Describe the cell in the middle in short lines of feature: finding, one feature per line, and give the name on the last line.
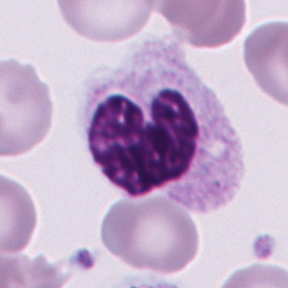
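Outline: irregular; see the frayed, ragged upper edge
Nucleus: a deep notch enters from the top, giving a heart-like two-lobed shape
Nucleoli: none to be seen
Cytoplasm: filled with fine, dust-like pinkish-purple granules
Name: segmented neutrophil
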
